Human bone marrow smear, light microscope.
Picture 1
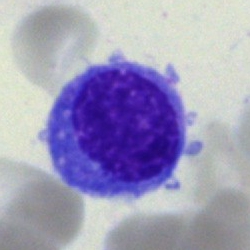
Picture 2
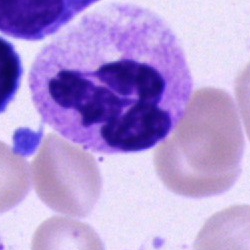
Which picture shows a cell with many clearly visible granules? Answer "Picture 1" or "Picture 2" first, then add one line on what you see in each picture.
Picture 2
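In picture 1: No granules are seen in the cytoplasm.
In picture 2: Fine purplish granules are scattered throughout the cytoplasm.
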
